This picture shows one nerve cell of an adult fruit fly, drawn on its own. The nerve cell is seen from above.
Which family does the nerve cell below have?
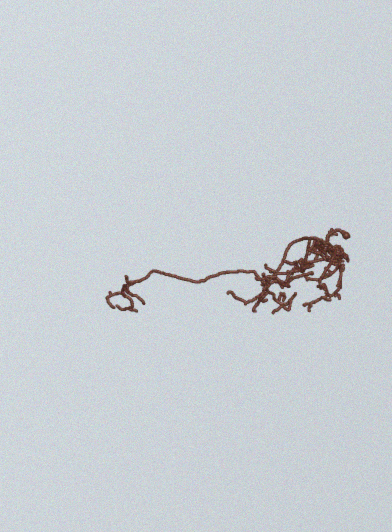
hemilineage SLPa&l1_anterior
